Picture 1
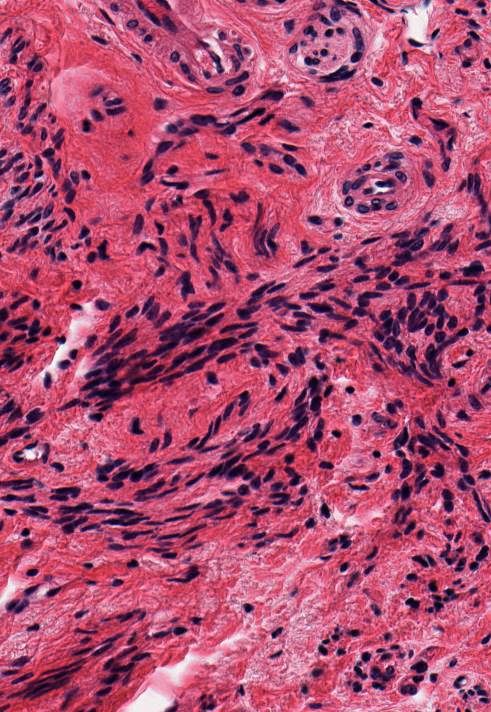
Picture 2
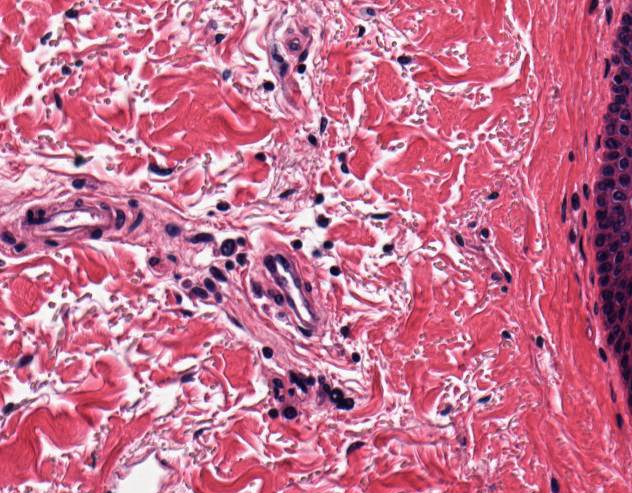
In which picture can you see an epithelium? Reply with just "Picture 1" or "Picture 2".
Picture 2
